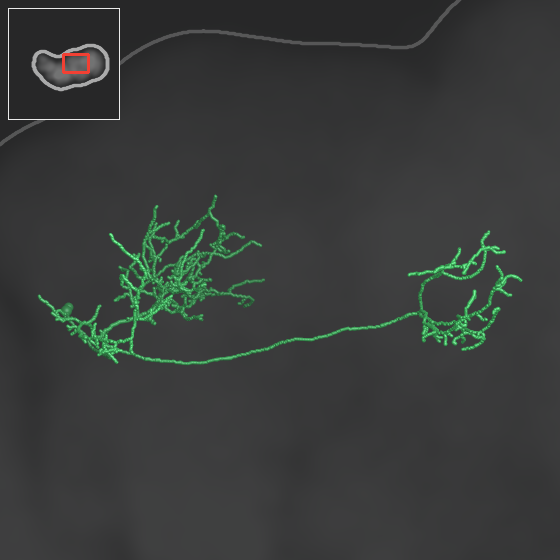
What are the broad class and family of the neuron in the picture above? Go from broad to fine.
central-brain intrinsic neuron; hemilineage VLPl&p1_posterior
